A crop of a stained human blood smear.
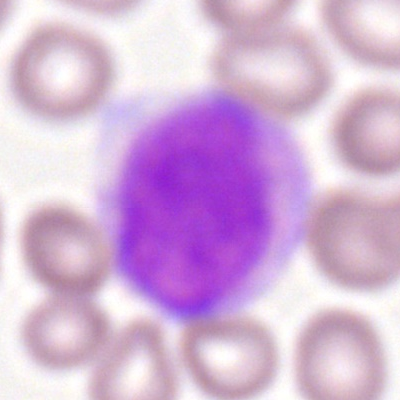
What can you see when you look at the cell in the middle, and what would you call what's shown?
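Starting with the outline, it is roughly round. The nucleus fills most of the cell, and the chromatin looks mottled, darker purple patches against lighter areas. A thin, pale bluish rim of cytoplasm runs around the nucleus. So this is a monocyte.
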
